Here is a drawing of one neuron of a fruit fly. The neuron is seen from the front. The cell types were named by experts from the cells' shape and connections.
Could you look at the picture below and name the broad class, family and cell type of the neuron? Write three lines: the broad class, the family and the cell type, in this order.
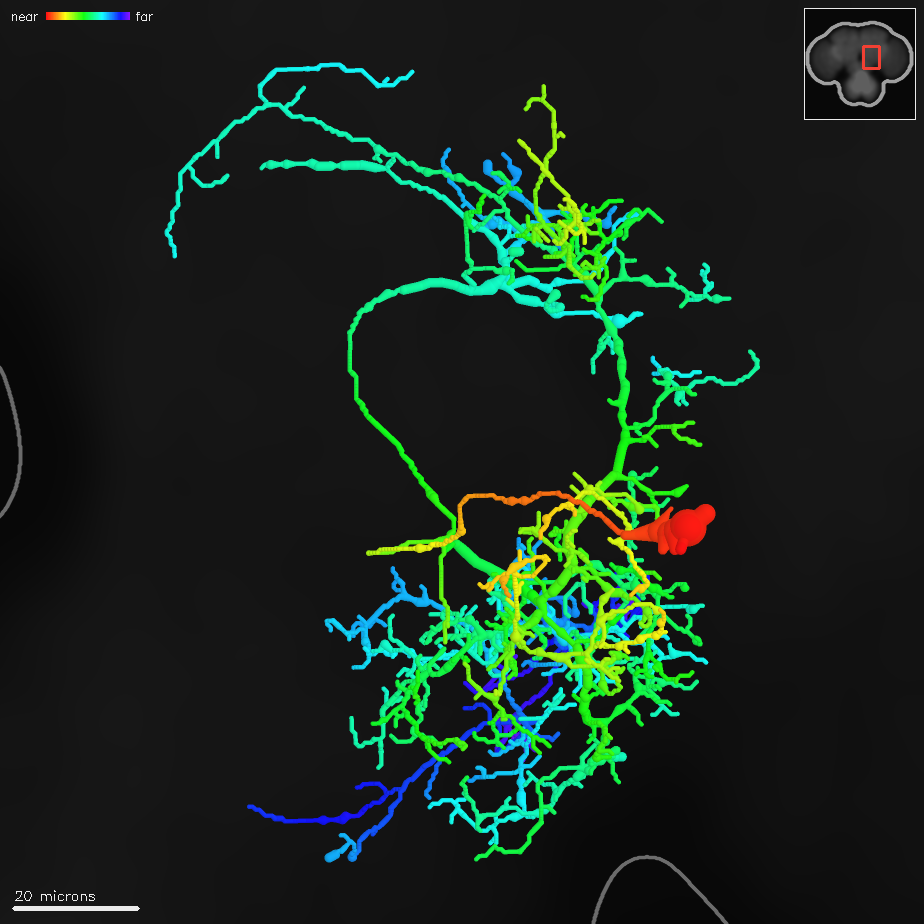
central-brain intrinsic neuron
hemilineage ALl1_ventral
SAD049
